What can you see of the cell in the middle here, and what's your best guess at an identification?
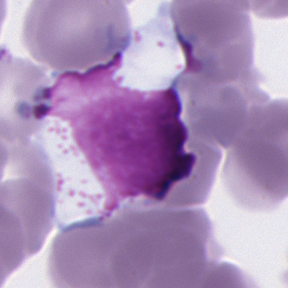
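Purple mass: edge ragged and irregular, not smoothly rounded. Texture faintly streaked and smeared, no coarse dark clumps inside. Colour deeper on the right side than on the left. Pale, nearly colourless area to the left of the mass: many tiny pink dots. Cell: large granular lymphocyte.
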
